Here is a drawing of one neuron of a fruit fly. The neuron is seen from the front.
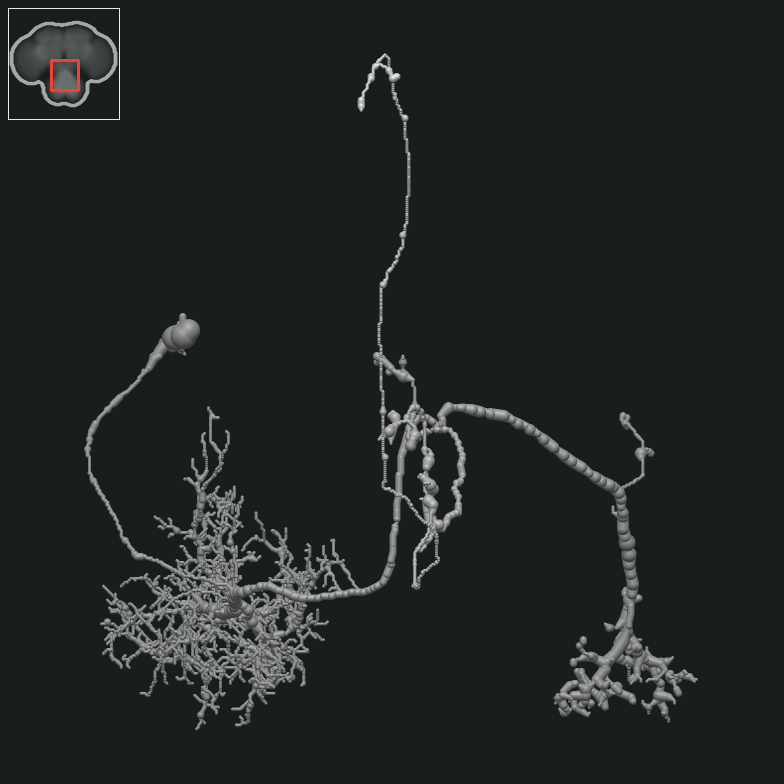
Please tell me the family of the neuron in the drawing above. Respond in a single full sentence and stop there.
Family hemilineage 18B is the one that contains this neuron.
